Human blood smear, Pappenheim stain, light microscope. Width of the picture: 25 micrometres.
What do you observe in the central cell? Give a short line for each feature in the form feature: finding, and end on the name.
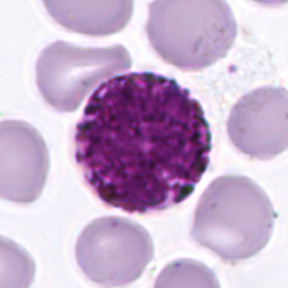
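Outline: round
Granules: coarse, dark purple-black, packed through the whole cell
Nucleus: shape can't be made out under the granules
Surface: no projections
Name: basophil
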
